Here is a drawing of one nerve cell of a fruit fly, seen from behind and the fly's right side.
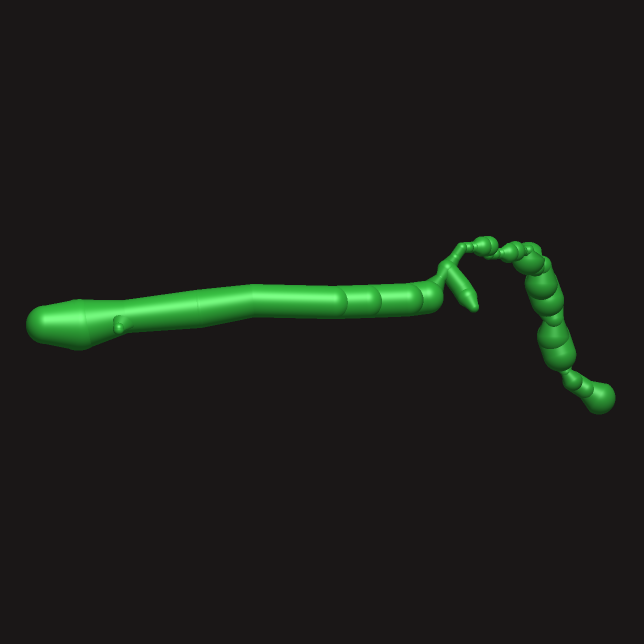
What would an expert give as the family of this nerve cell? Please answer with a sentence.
The family is class visual.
